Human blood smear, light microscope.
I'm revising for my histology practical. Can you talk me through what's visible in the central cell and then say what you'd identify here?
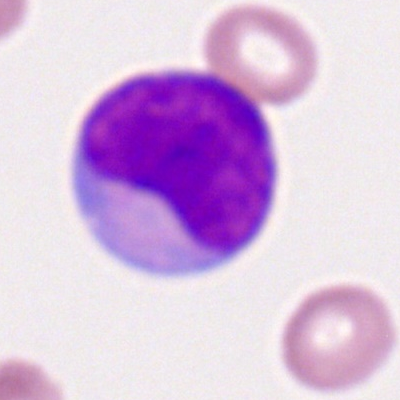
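Round, smooth outline; no projections. Nucleus occupies upper and right part of cell; cytoplasm remains at lower left. Nuclear-cytoplasmic border a gently wavy line, not a full circle. No distinct granules in cytoplasm. Cell: myeloblast.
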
